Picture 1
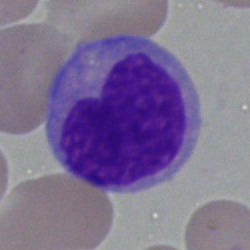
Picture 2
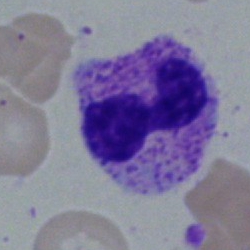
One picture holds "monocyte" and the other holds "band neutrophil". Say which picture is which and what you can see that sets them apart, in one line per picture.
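Picture 1 – monocyte. No distinct granules are seen in the cytoplasm.
Picture 2 – band neutrophil. Numerous coarse dark purple granules are scattered throughout the cytoplasm.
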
